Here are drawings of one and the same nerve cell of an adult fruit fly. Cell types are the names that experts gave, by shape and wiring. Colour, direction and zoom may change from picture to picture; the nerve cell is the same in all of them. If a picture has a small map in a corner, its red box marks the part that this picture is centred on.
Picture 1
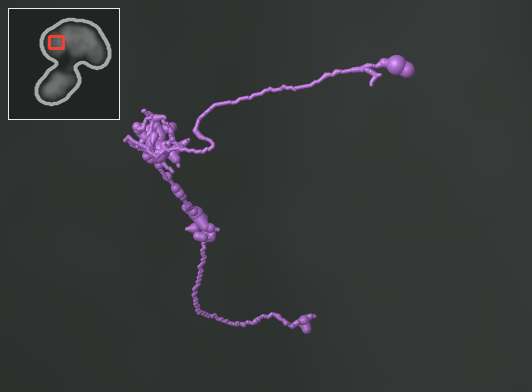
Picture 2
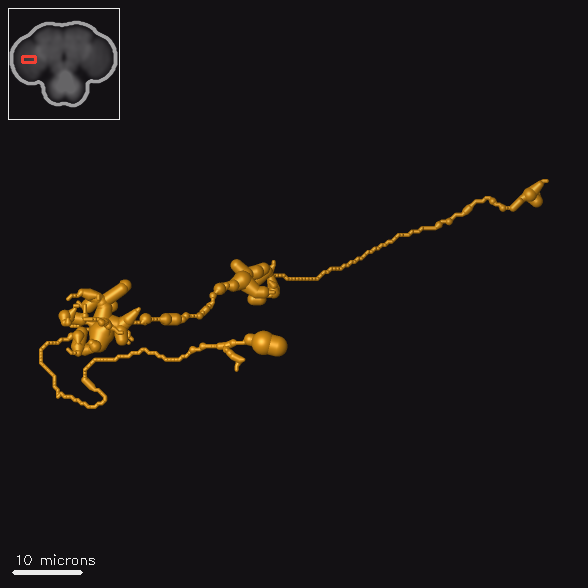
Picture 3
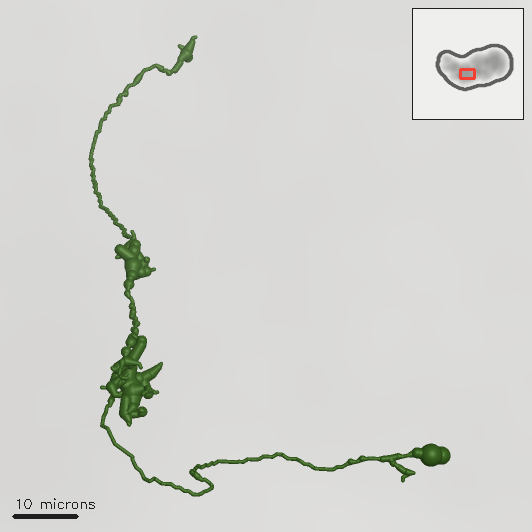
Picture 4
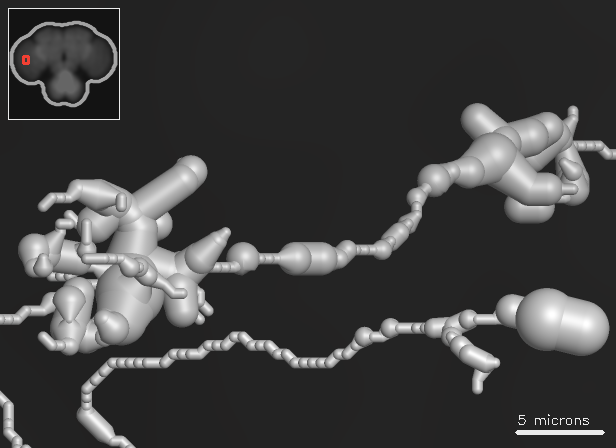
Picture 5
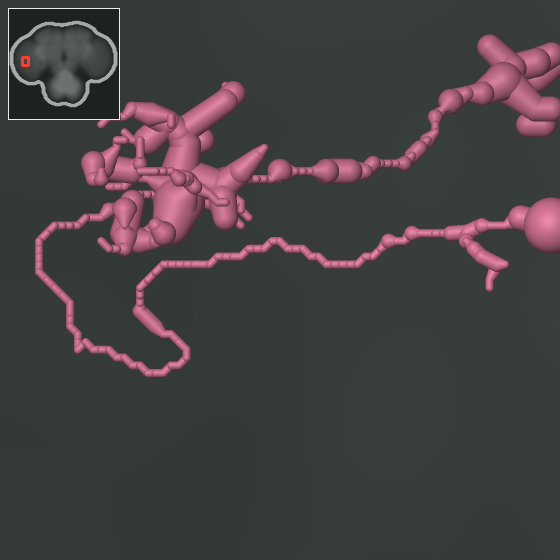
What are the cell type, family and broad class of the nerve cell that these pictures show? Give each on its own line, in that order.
Tm1
Tm
optic-lobe intrinsic neuron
